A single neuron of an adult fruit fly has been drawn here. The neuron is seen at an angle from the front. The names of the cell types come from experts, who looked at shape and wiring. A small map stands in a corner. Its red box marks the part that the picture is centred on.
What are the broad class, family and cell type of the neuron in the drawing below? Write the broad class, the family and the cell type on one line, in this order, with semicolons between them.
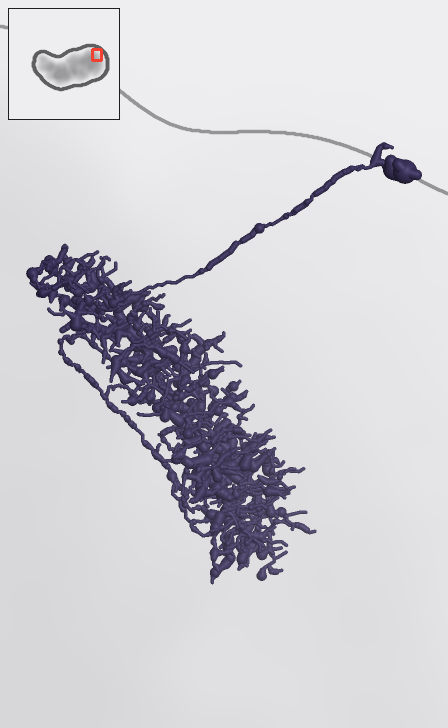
optic-lobe intrinsic neuron; Pm; Pm10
